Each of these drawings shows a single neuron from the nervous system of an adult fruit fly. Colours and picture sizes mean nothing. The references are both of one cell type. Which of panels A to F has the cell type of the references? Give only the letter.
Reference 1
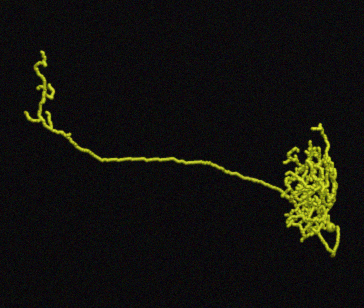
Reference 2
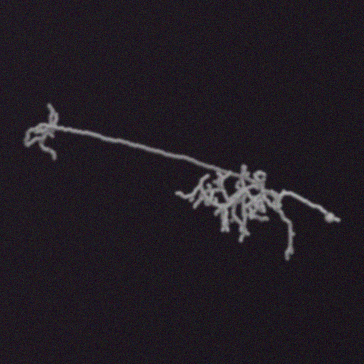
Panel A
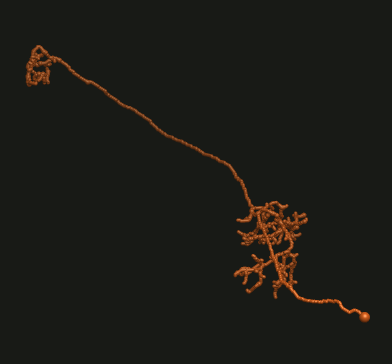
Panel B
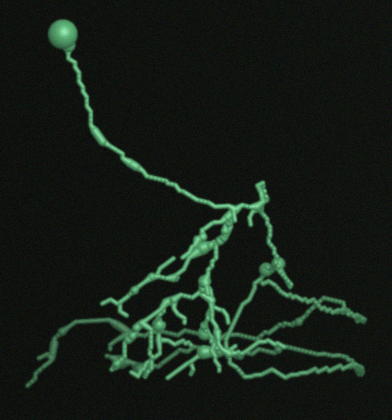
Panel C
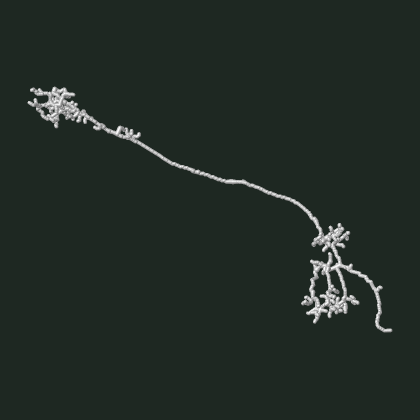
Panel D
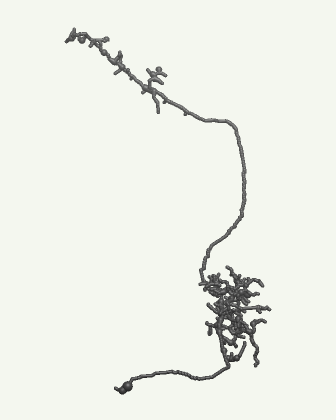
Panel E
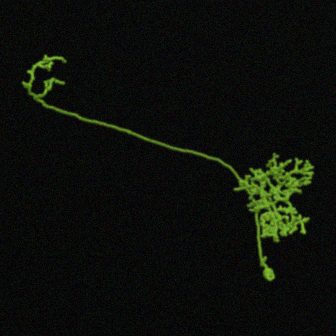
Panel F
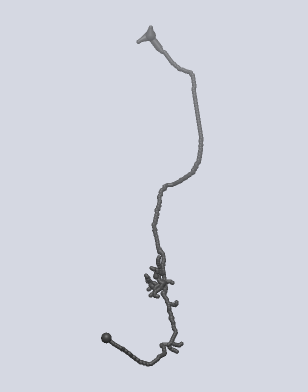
E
